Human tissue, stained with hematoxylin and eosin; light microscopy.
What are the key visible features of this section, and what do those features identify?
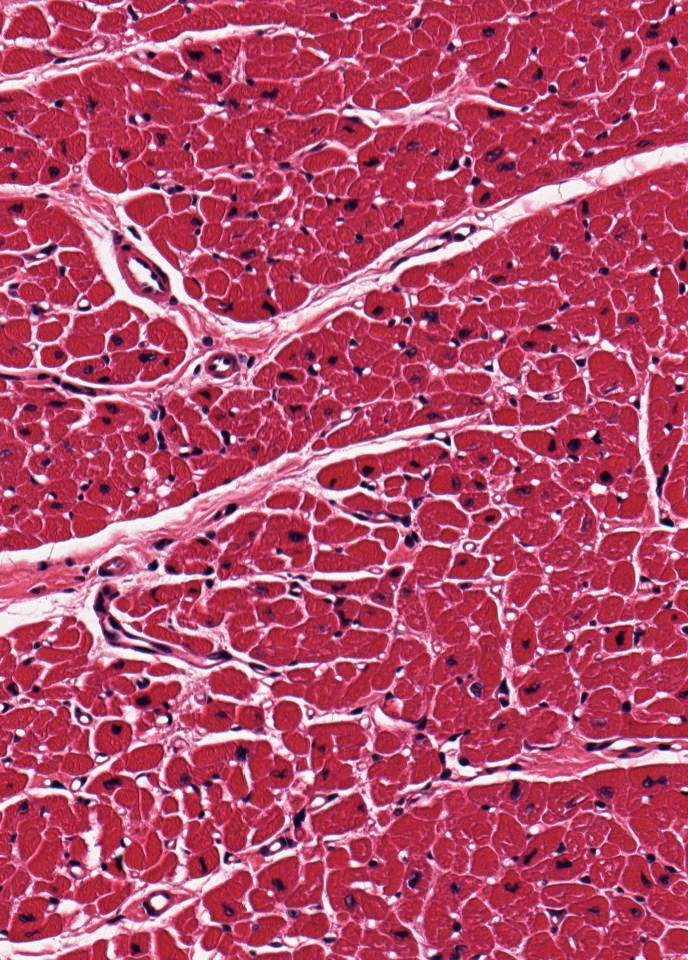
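Across the field, I notice muscle fibres cut mostly in cross-section, closely packed in groups. Fibres showing a nucleus mostly have one dark nucleus, sitting centrally in the profile. The cytoplasm is a deep, even red throughout. Tiny clear round spaces, consistent with capillaries, lie scattered between fibres everywhere. This is the left ventricle of the heart.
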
